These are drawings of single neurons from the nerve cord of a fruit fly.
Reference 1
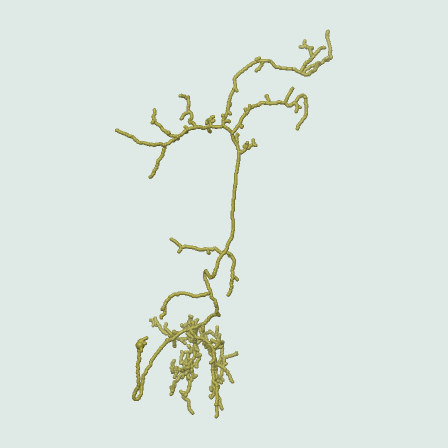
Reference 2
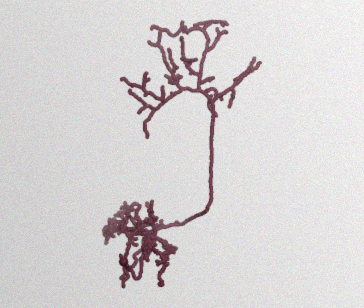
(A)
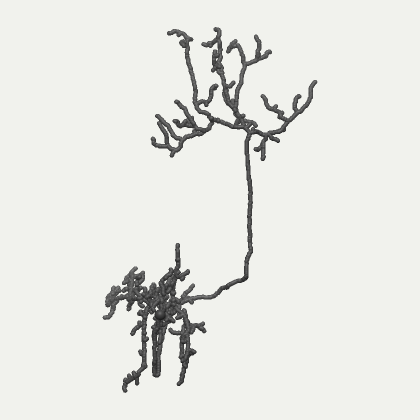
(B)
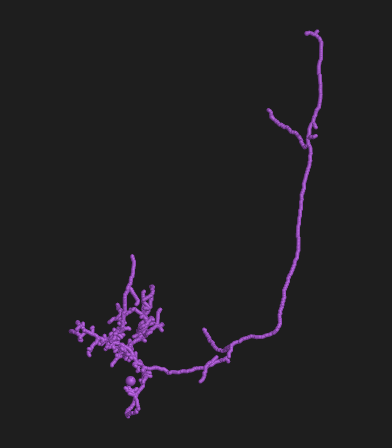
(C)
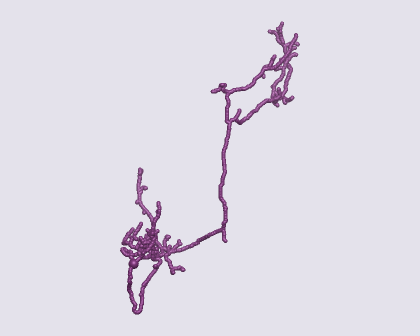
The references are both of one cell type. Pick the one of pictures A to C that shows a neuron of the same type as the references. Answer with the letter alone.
A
